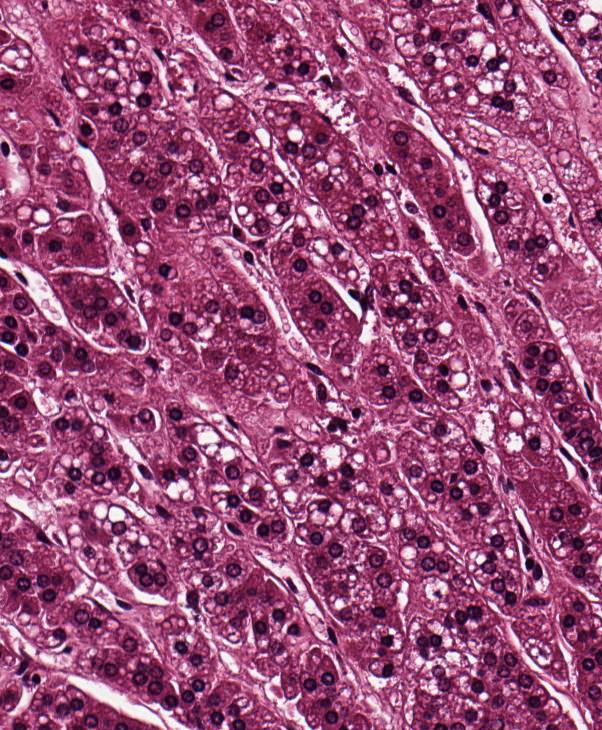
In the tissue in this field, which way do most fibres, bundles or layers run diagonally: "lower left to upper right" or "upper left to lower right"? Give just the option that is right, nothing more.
Upper left to lower right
